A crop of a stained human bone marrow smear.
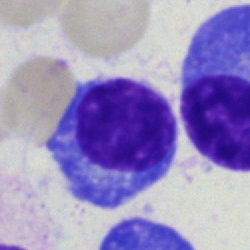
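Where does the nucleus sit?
Off-centre, toward the upper right of the cell.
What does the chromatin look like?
Dark purple, coarsely clumped, with paler patches between clumps.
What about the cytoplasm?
Deep blue, lying mostly below and to the left of the nucleus.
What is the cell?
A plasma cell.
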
